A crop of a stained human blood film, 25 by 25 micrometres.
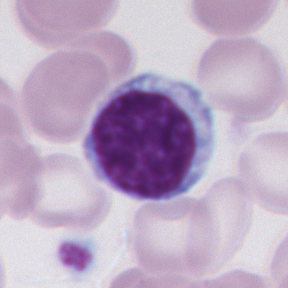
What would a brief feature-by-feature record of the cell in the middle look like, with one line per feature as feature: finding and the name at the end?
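Nucleus: sitting slightly off-centre, toward the left
Nucleoli: none to be seen
Cytoplasm: pale blue
Granules: nothing distinct
Cell: a typical lymphocyte, then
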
